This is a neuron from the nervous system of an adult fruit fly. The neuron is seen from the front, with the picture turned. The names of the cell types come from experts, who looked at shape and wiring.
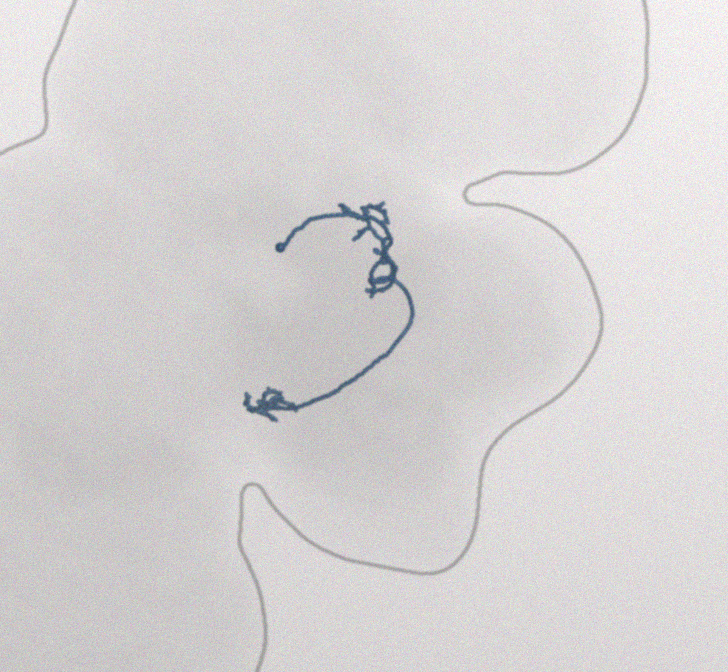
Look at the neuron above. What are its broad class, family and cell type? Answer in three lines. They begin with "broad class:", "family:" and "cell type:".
broad class: nerve-cord intrinsic neuron
family: hemilineage 01A
cell type: IN01A082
